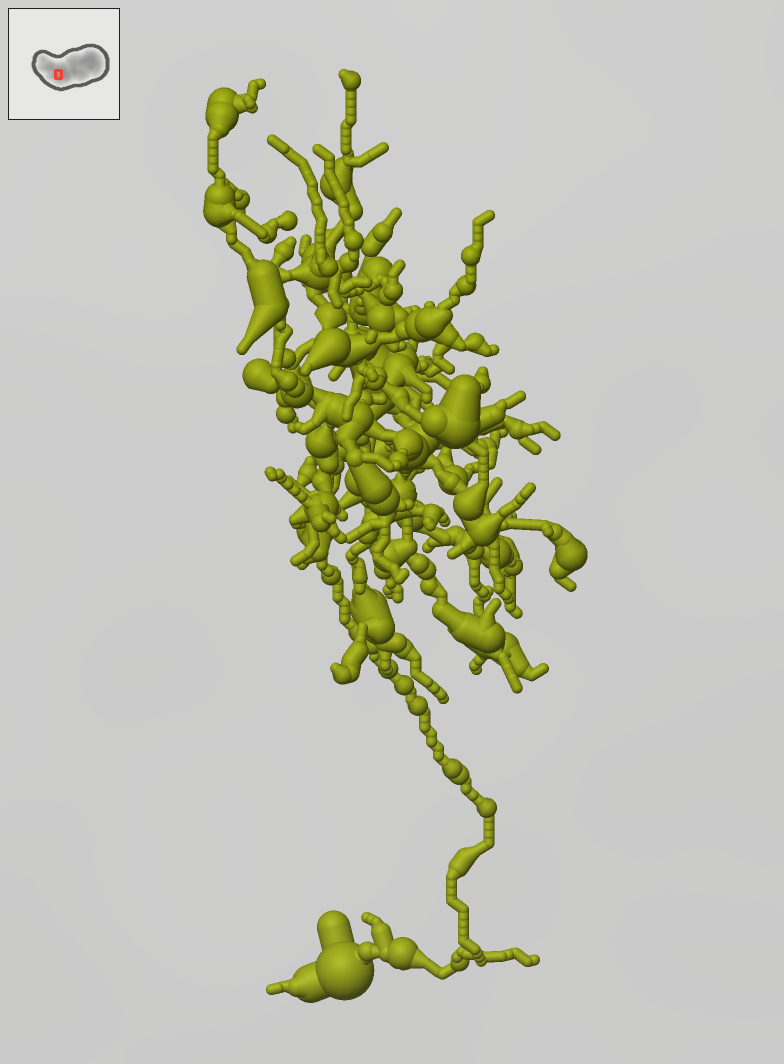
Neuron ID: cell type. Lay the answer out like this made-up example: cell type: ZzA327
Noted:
cell type: LPi3a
